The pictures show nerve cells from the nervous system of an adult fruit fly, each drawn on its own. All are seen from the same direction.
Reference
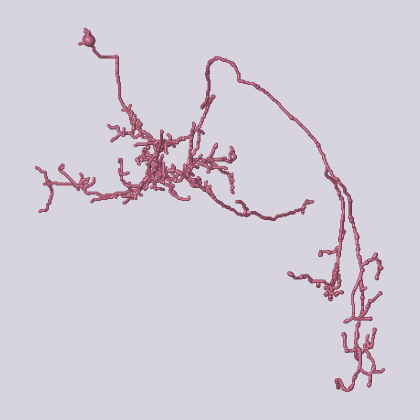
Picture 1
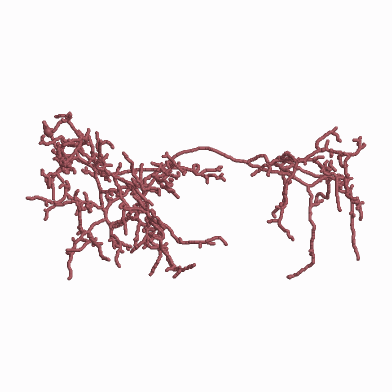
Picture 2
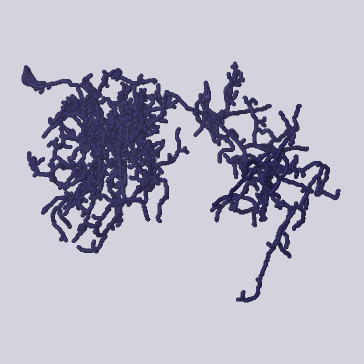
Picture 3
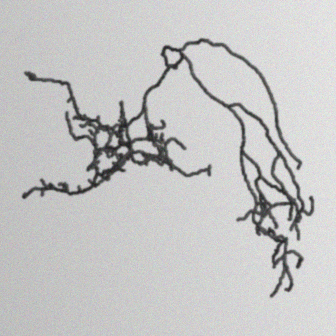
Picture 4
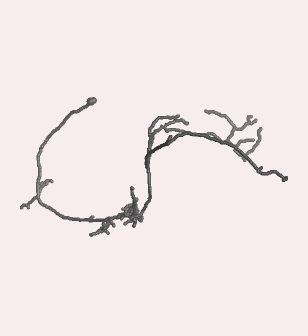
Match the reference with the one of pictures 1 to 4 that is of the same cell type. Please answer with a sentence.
Picture 3 shows a nerve cell of the same cell type.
